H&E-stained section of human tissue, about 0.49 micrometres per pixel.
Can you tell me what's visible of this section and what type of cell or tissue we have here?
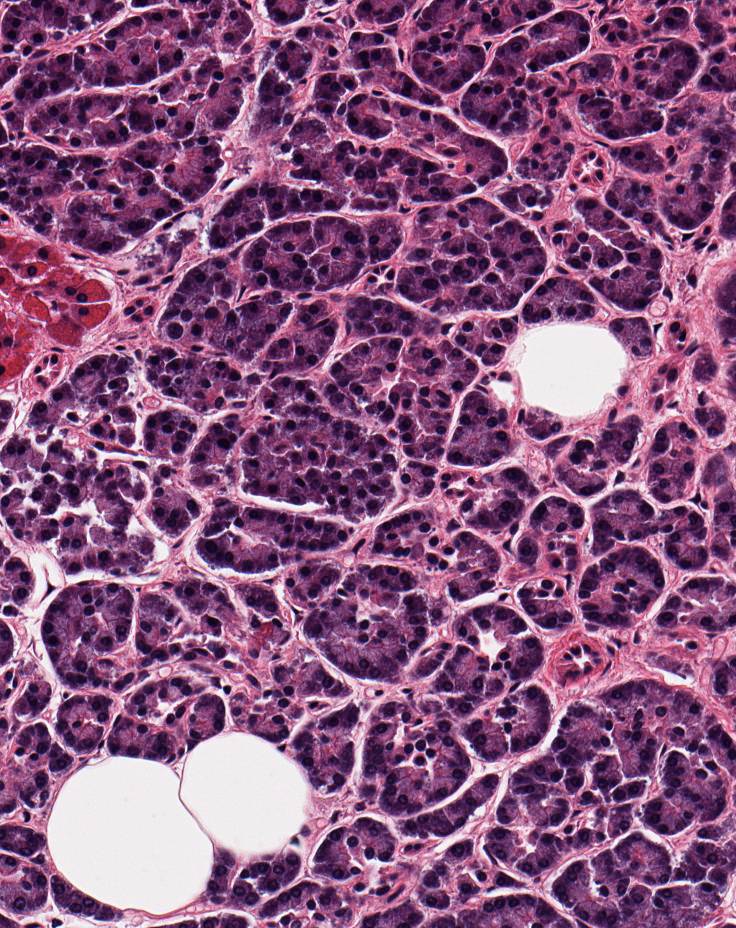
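Working through the field in order, the acinar cell nuclei come first: round, dark, and sitting toward the outer base of each acinus. The acinar lumina are tiny and mostly hard to see. No large duct is found anywhere. At the left edge, in the upper third, lies a bright red patch. This is pancreas.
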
